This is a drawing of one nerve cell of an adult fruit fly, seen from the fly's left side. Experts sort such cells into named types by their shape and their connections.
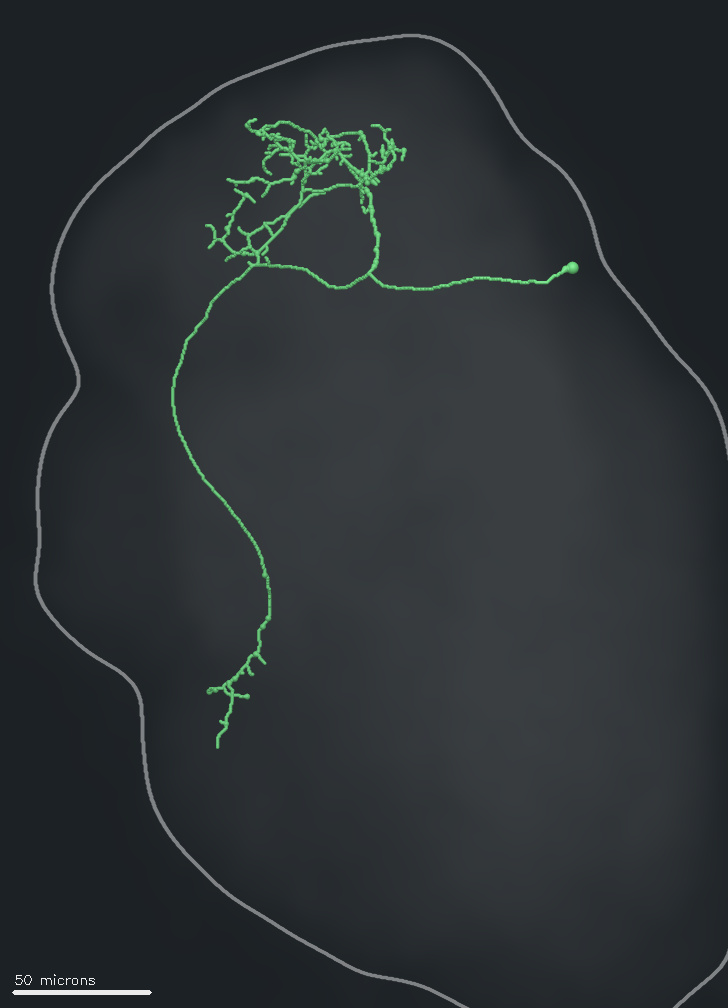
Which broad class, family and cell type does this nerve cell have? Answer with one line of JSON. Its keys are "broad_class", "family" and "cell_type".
{"broad_class": "central-brain intrinsic neuron", "family": "hemilineage SMPpv2_dorsal", "cell_type": "SMP261"}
